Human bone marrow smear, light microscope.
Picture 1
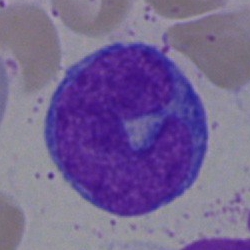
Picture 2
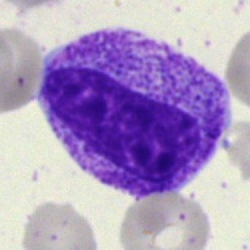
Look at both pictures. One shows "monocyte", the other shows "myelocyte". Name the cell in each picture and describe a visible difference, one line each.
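Picture 1 is a monocyte. No distinct granules are visible in the cytoplasm.
Picture 2 is a myelocyte. The cytoplasm is densely packed with fine purple granules.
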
